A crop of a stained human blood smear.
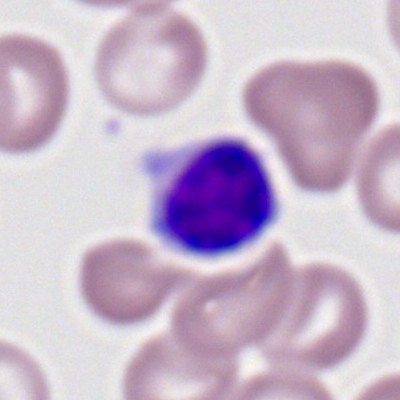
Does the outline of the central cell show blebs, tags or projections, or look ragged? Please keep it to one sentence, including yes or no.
Yes, the cell is bounded by a rough outline rather than a smooth one.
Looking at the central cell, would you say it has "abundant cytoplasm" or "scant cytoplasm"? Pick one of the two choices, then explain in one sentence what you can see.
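Scant cytoplasm. The cytoplasm is scant, so the nucleus fills most of the cell.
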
